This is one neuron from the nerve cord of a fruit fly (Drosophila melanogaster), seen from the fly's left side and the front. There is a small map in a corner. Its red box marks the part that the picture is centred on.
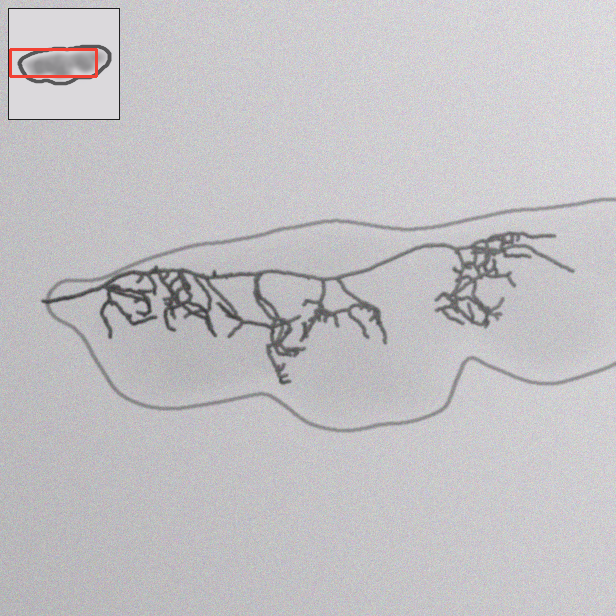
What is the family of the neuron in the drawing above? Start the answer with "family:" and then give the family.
family: DNge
